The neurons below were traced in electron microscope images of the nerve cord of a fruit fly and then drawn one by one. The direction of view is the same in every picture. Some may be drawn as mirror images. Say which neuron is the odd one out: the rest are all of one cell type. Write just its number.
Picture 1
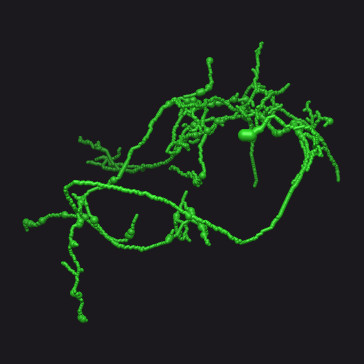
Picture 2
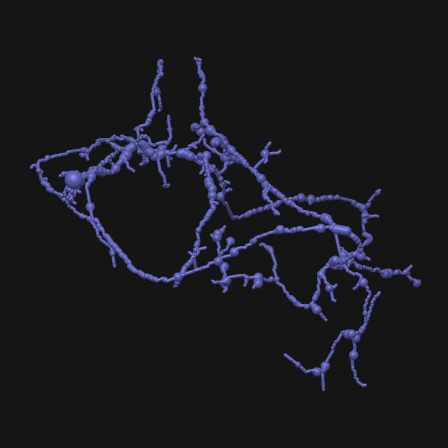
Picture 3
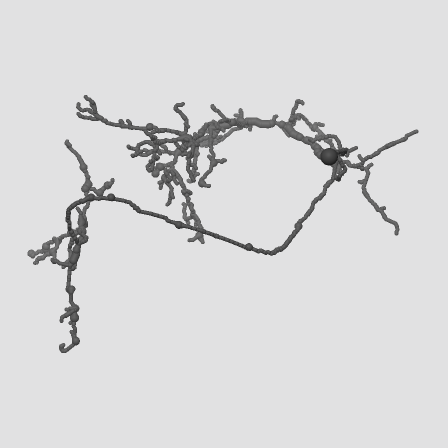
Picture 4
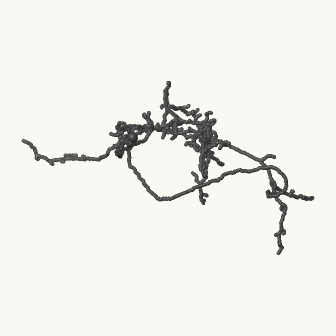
3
